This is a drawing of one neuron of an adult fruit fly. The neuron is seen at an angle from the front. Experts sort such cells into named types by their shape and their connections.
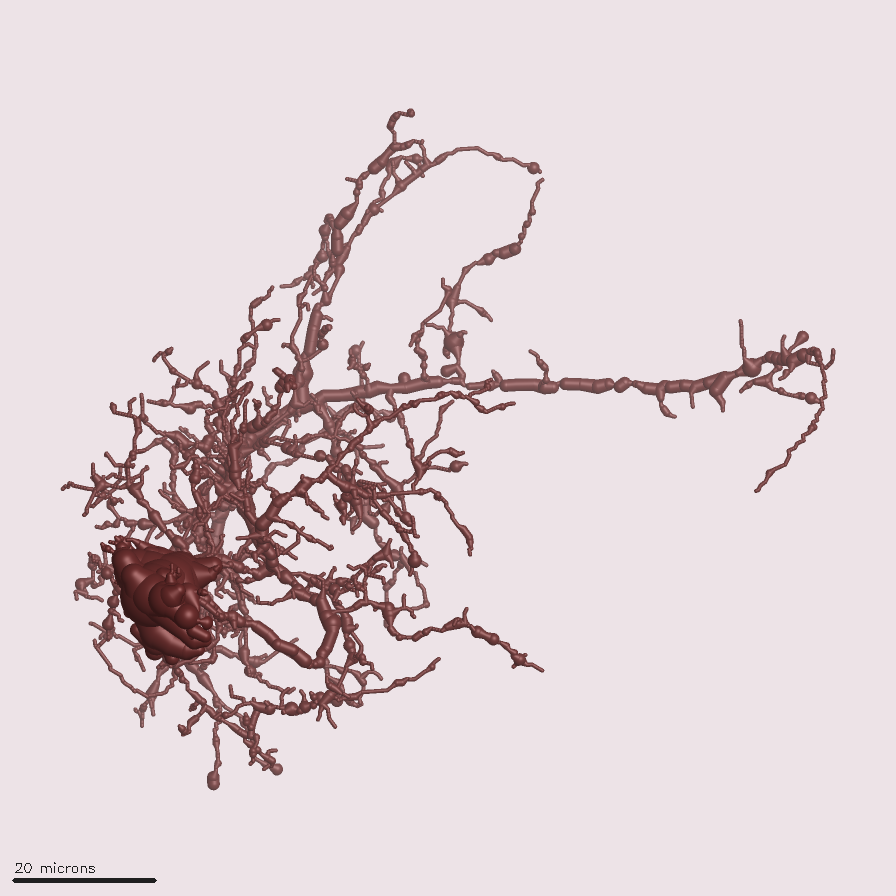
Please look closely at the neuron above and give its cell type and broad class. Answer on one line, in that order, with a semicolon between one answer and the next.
Ti extensor MN; motor neuron of the nerve cord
